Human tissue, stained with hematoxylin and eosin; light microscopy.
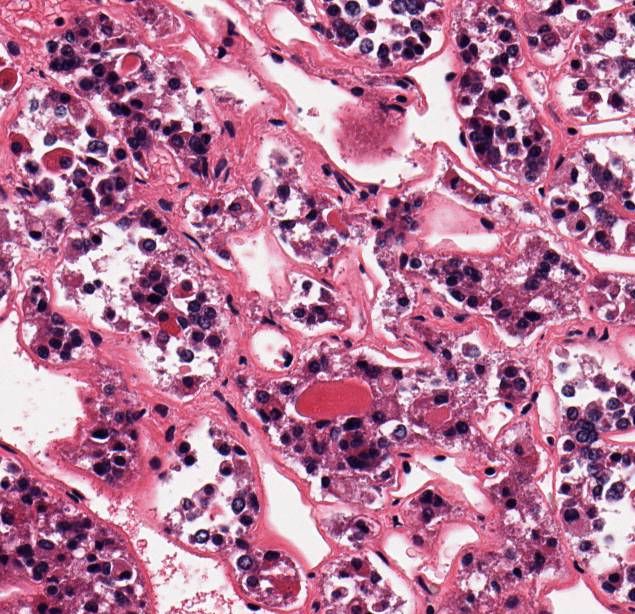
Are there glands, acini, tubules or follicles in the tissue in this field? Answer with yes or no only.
Yes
